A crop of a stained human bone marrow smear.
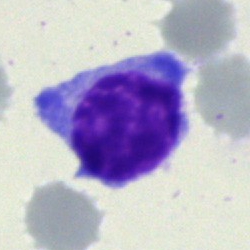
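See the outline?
Irregular and angular, not round.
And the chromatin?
Dark purple and coarse, paler patches between darker clumps.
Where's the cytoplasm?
Mostly upper left of the nucleus, plus a small pointed tag jutting out lower left.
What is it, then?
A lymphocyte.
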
